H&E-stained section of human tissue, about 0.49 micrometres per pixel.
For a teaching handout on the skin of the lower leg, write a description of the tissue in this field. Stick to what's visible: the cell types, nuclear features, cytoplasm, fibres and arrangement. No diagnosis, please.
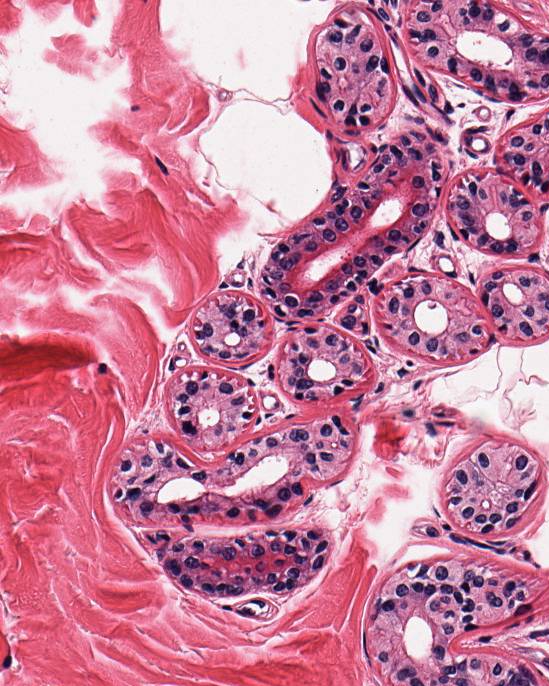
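Notice the packed small tubules cut across at right and lower middle. A few narrower, darker ones, lined by two layers of small cuboidal cells, run through them; an elongated one crosses the centre diagonally. Nuclei are round to oval, dark purple, similar in size.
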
